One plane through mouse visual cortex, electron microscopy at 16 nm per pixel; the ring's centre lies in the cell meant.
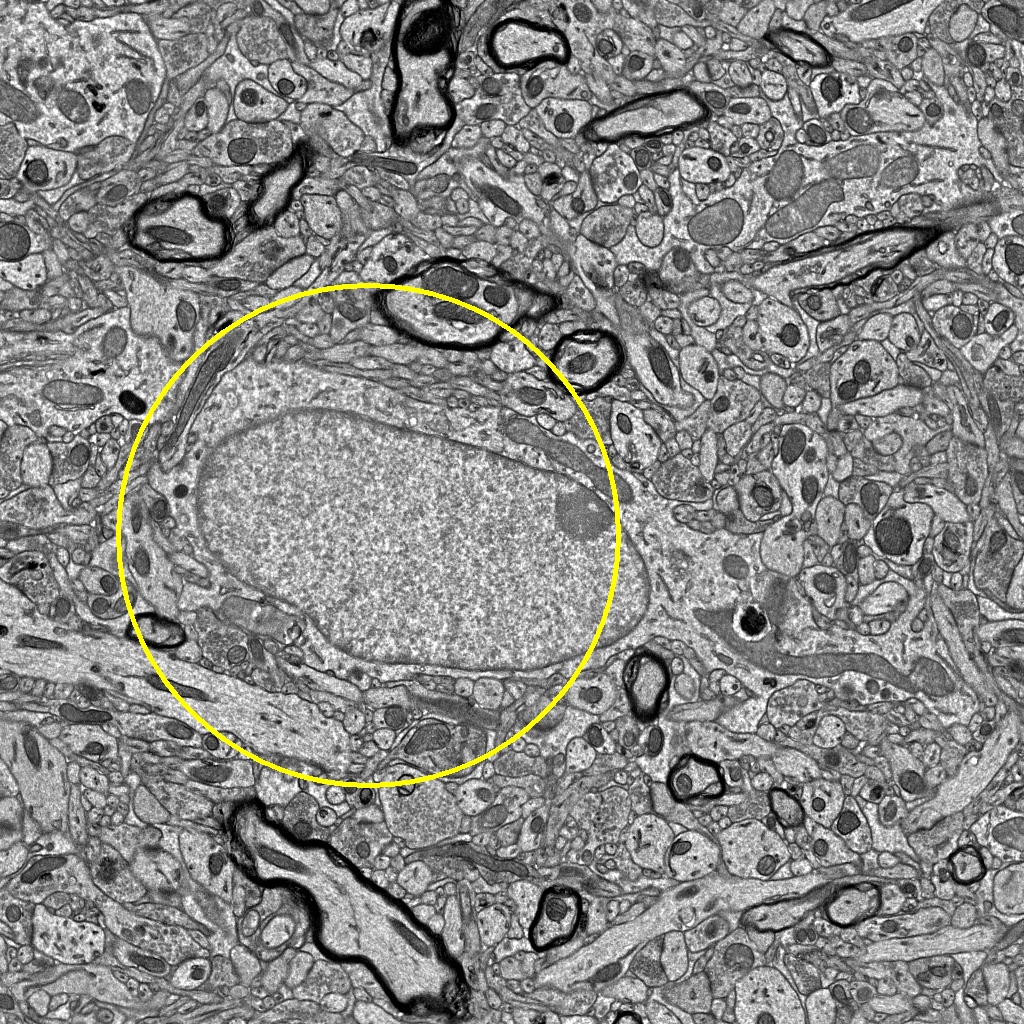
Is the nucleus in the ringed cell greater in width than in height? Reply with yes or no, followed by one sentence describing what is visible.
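Yes. The nucleus is a large elongated oval, longer from left to right than from top to bottom.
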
